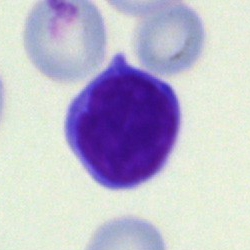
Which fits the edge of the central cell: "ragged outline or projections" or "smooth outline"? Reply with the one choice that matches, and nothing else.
Ragged outline or projections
